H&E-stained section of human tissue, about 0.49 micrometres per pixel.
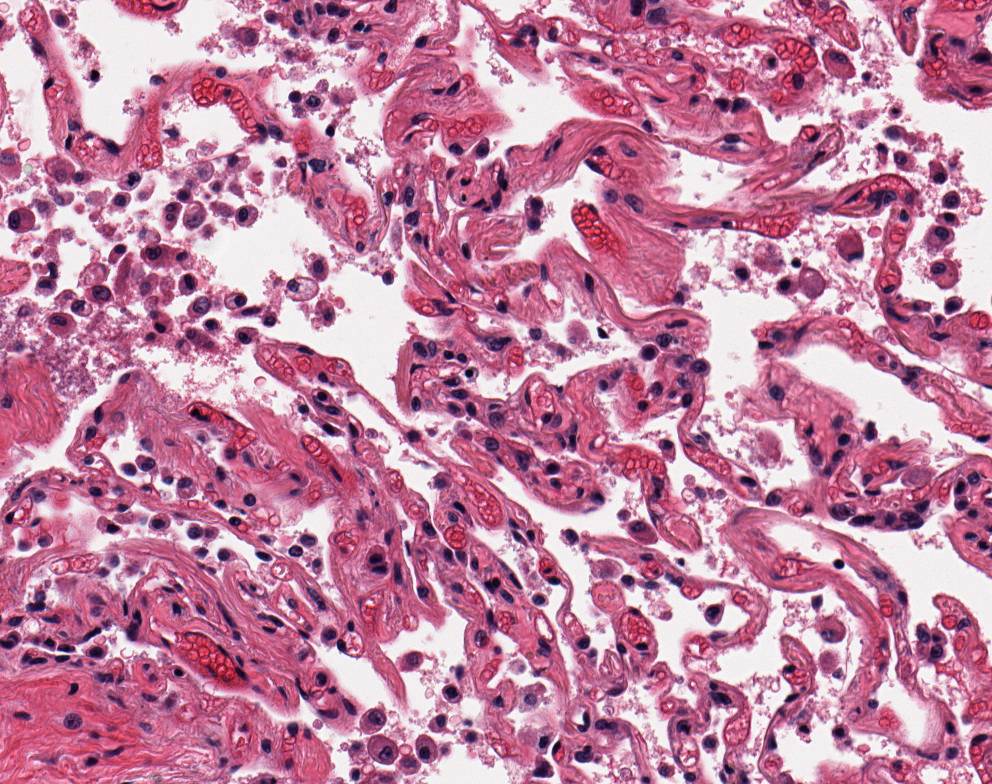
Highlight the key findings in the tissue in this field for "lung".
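So this is lung. Thin, wavy, branching pink septa run mostly from lower left toward upper right, separating irregular open spaces.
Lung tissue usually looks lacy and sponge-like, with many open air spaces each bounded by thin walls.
These septa and spaces fit that picture. Inside the septa there is pink fibrous tissue with elongated, spindle-shaped nuclei. In the spaces, scattered loose rounded cells with round dark nuclei crowd most toward the upper left. The lower left corner doesn't fit so neatly: a broader band of dense pink collagenous tissue sits there, not a thin wall.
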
